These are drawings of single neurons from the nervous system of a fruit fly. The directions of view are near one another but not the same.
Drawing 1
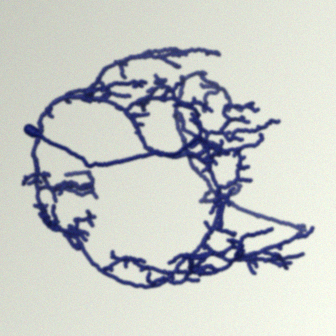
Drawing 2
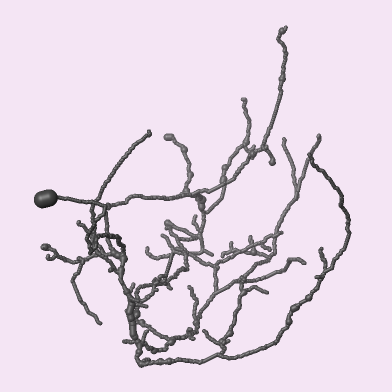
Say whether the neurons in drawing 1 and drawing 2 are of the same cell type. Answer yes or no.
yes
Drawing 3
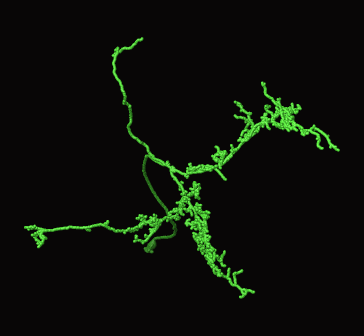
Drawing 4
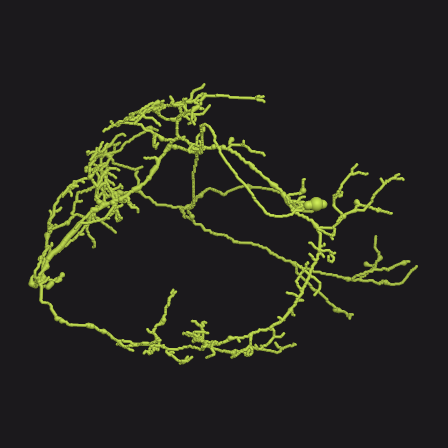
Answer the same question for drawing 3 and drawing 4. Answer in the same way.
no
